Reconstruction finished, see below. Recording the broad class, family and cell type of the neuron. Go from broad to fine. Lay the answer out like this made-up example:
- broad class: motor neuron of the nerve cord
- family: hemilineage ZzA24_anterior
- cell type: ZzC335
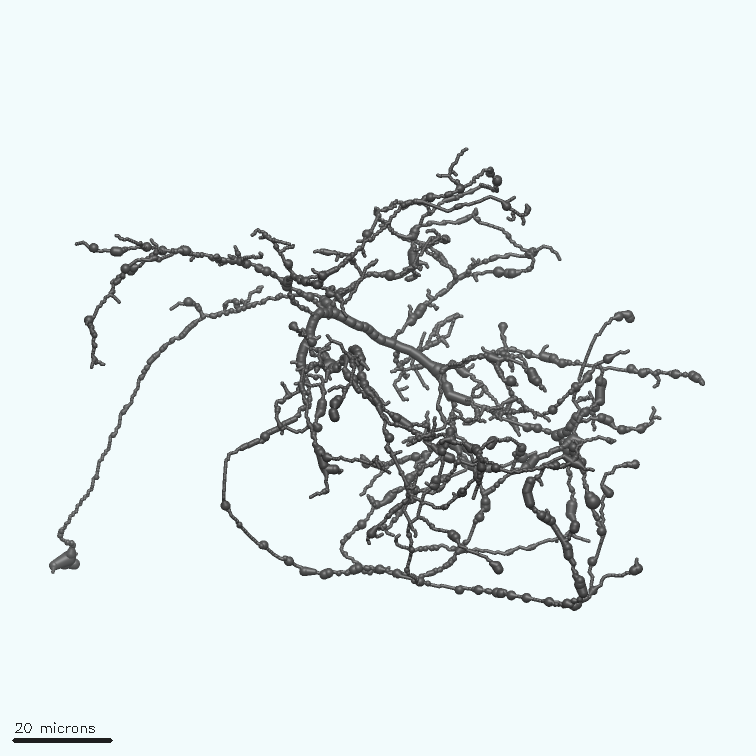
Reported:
- broad class: nerve-cord intrinsic neuron
- family: hemilineage 12B
- cell type: IN12B020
